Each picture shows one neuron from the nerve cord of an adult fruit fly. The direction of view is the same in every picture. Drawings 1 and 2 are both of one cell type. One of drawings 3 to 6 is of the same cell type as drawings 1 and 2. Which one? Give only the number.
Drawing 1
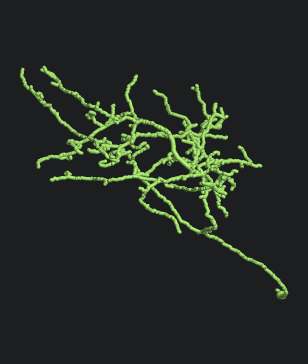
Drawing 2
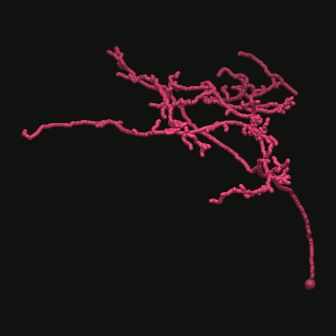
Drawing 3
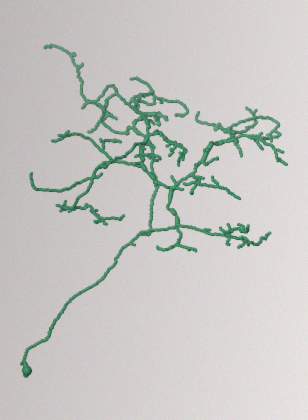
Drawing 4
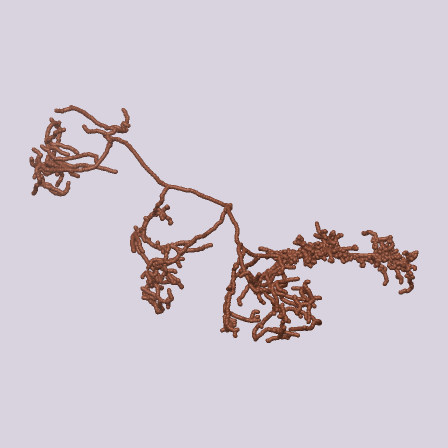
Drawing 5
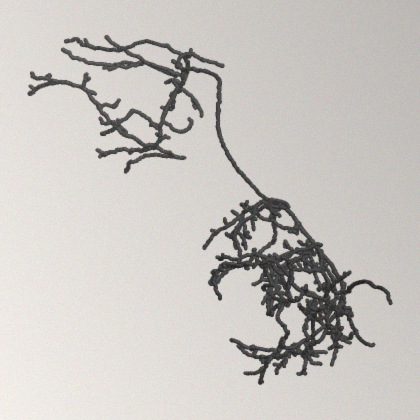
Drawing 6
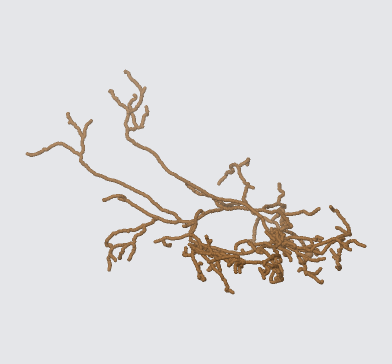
3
